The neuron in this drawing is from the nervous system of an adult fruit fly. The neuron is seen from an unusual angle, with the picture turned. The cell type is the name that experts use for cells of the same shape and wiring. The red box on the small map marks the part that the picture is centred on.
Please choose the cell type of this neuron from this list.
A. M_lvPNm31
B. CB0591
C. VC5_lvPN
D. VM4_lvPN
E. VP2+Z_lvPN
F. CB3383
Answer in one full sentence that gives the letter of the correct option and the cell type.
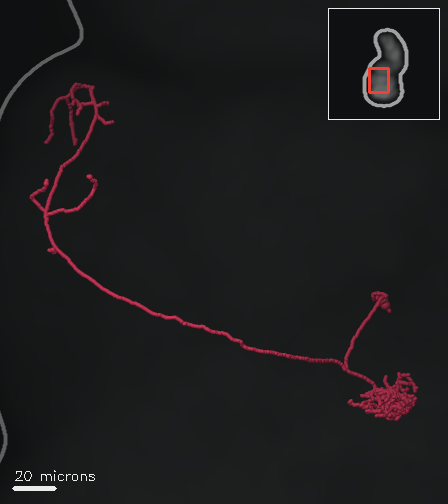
The neuron is a cell of type VC5_lvPN, the type in option C.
